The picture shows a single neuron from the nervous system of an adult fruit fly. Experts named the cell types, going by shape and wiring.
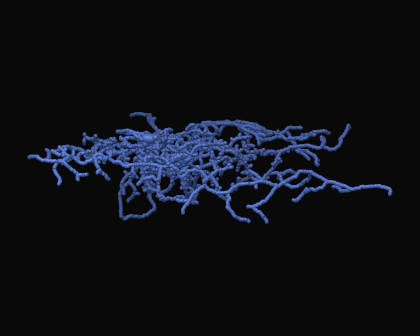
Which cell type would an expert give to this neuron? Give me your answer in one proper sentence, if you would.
It is to cell type INXXX315 that the neuron belongs.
